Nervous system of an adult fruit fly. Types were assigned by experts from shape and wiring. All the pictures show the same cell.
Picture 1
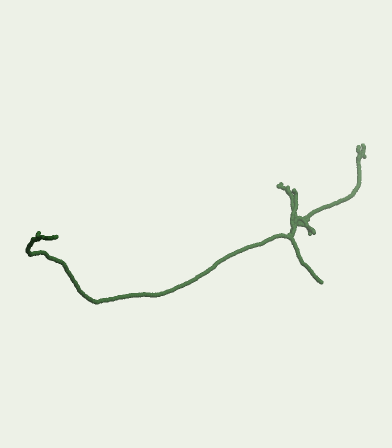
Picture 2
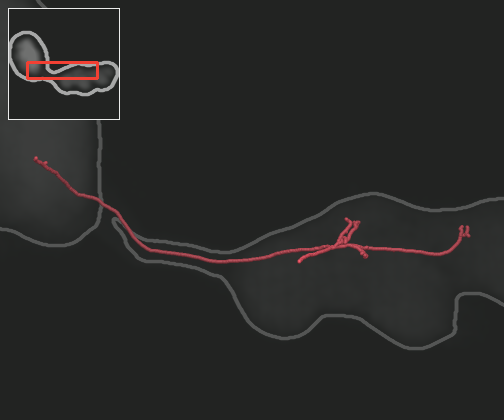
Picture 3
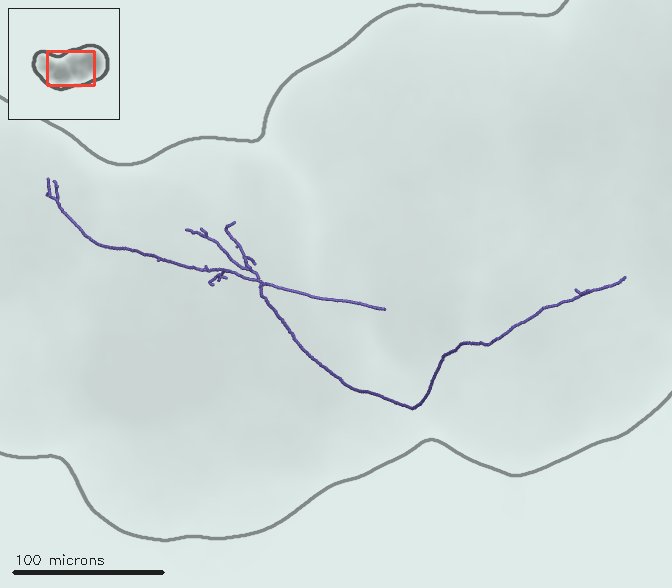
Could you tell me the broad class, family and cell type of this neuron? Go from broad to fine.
sensory neuron ascending to the brain; class mechanosensory proprioceptive; SApp10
